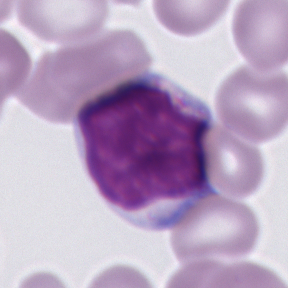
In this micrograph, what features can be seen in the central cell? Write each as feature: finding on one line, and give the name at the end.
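Outline: irregular and angular, not really round
Nucleus: one unlobed mass, angular corners
Chromatin: deep purple, looks dense
Cytoplasm: not filled with coarse granules
Name: large granular lymphocyte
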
